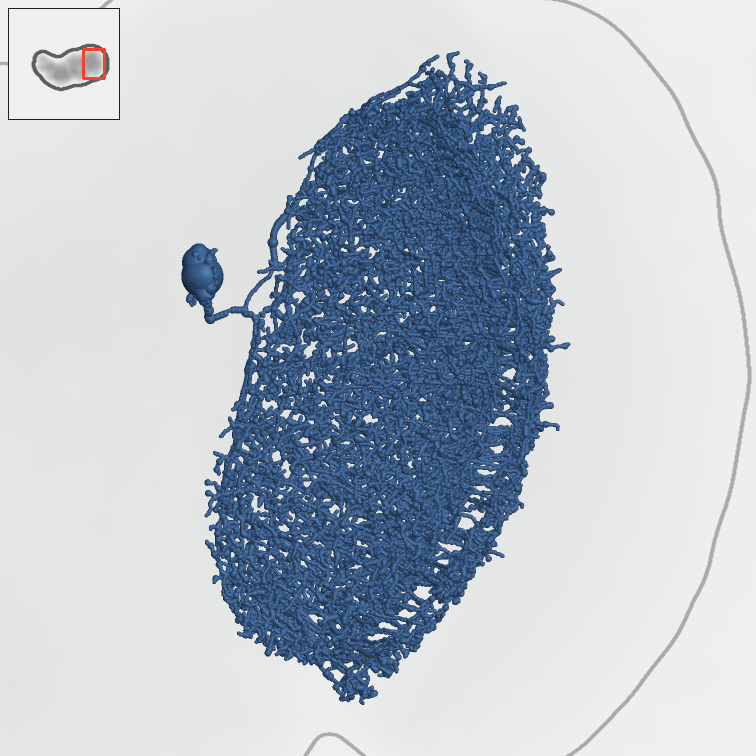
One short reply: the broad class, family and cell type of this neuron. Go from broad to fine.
optic-lobe intrinsic neuron; Am; Am1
